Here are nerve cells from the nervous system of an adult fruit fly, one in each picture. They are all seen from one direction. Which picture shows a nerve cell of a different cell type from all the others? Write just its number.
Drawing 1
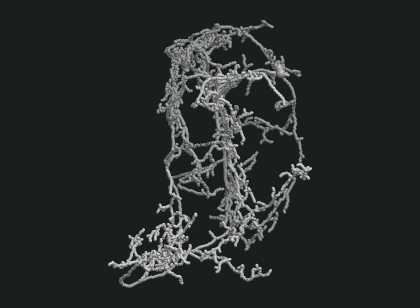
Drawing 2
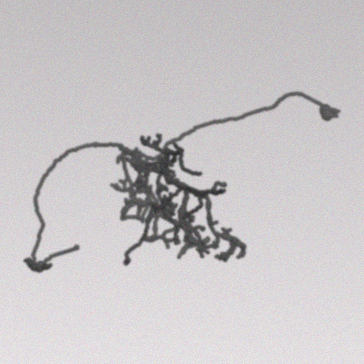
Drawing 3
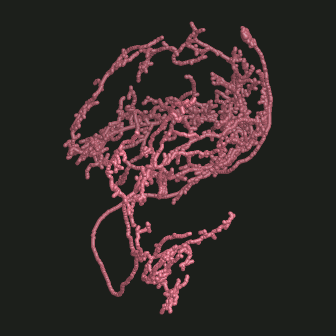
2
